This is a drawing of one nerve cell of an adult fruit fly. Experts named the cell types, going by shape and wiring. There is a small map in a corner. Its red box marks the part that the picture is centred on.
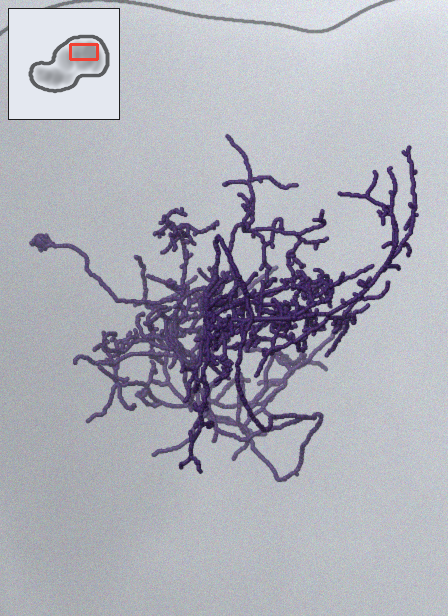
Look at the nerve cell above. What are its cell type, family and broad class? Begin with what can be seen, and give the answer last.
The picture shows dozens of branch ends. As drawn here it is about as wide as it is tall. It is of cell type LAL190. Its family is hemilineage DM6_central2. Its broad class is central-brain intrinsic neuron.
